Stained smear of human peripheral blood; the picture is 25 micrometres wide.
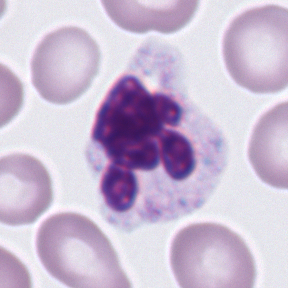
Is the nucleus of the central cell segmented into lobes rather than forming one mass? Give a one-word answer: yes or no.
Yes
